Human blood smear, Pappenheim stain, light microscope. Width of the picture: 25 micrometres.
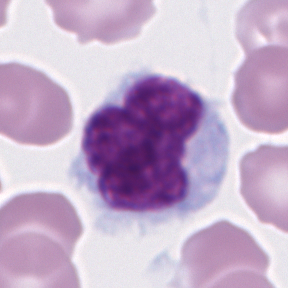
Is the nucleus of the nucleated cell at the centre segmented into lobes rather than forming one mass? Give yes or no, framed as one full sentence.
Yes, in this cell the nucleus is divided into lobes or segments.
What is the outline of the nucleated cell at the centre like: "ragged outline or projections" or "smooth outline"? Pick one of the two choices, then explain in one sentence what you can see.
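Ragged outline or projections. The cell edge is irregular and frayed, with wispy pale fragments along the lower border.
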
